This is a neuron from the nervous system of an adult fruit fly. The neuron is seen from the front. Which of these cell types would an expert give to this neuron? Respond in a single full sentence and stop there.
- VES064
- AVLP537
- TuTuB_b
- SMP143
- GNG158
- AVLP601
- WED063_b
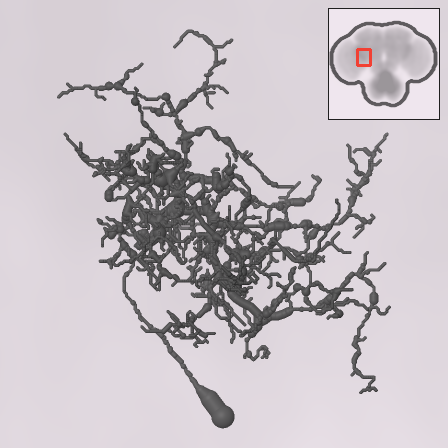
This neuron falls under the cell type AVLP601.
